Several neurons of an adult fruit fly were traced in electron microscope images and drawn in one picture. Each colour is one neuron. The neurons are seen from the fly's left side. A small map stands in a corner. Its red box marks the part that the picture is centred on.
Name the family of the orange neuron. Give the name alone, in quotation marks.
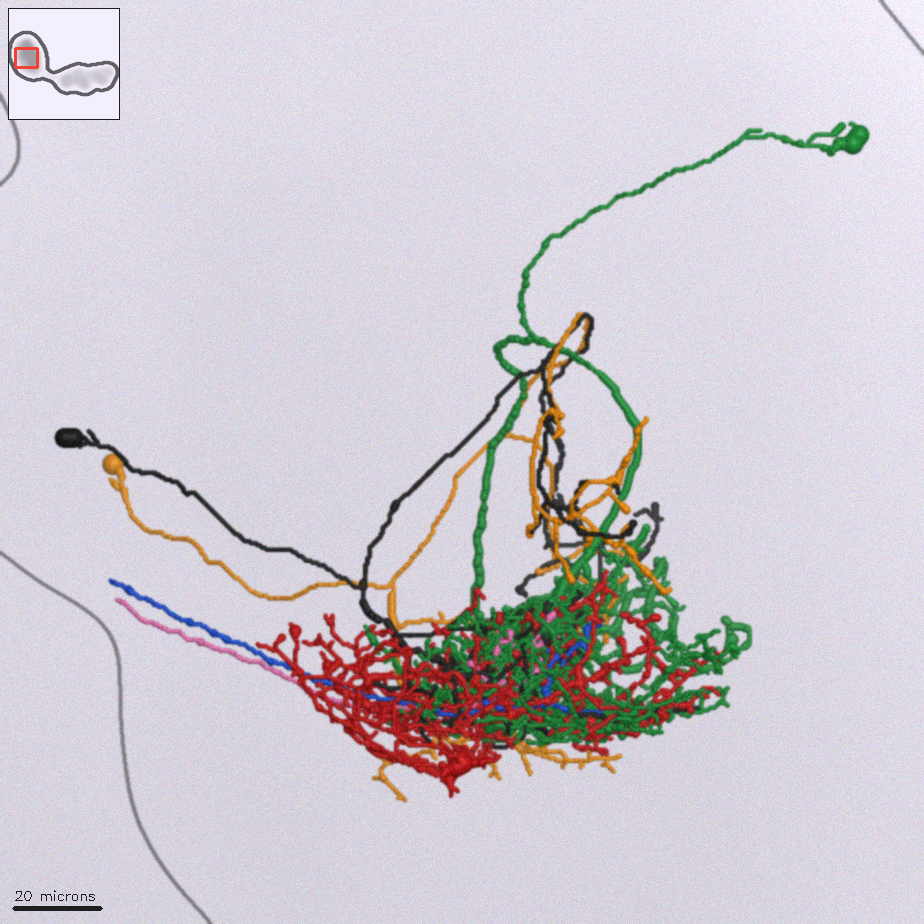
"hemilineage ALl1_ventral"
